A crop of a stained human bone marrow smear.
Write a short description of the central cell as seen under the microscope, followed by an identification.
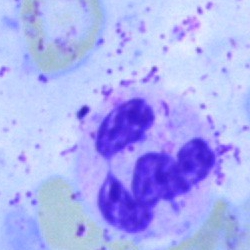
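The chromatin is dark purple and coarsely clumped. Plentiful pale pink cytoplasm surrounds it and holds fine pinkish-lilac granules. The outline of the cell is roughly round, with a faint edge. This cell is a segmented neutrophil.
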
